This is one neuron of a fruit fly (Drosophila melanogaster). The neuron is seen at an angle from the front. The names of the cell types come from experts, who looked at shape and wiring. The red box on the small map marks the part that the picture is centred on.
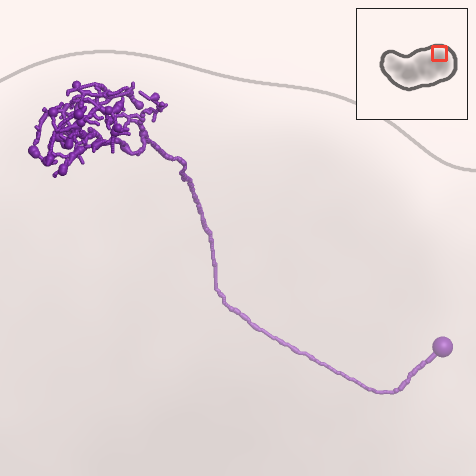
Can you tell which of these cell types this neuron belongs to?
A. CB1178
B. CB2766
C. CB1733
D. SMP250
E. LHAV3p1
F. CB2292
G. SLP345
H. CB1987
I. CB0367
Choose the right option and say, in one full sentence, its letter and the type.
With respect to cell type, the neuron is CB1178, option A.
